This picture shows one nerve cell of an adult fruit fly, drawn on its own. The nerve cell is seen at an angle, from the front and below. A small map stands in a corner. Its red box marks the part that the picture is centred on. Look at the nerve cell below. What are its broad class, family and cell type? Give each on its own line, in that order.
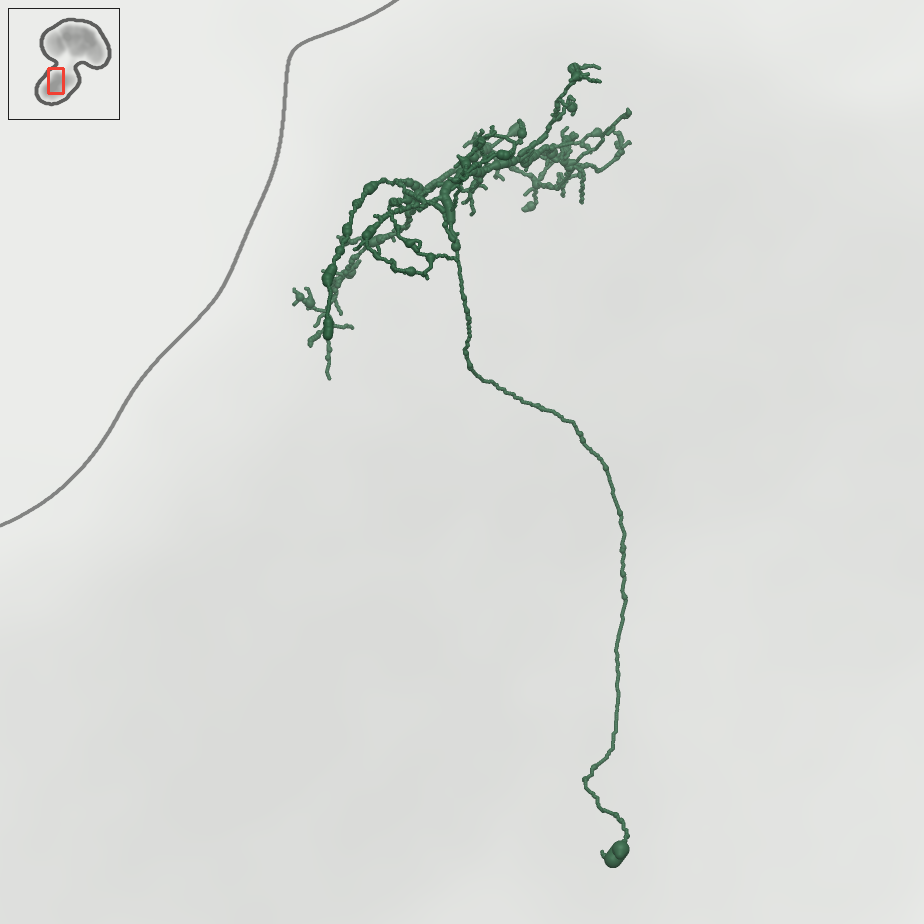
nerve-cord intrinsic neuron
hemilineage 06B
IN06B069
